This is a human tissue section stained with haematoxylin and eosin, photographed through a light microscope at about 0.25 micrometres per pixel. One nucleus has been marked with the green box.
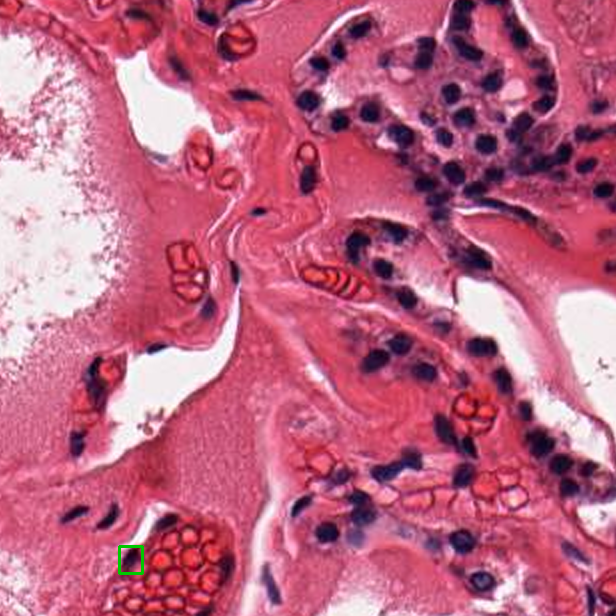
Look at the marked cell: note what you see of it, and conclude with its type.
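The nucleus is elongated and dark, stained evenly throughout without visible internal detail. No distinct cytoplasm can be made out around the nucleus; at most a thin pink rim merges with the surrounding wall. The marked nucleus belongs to an endothelial cell.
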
